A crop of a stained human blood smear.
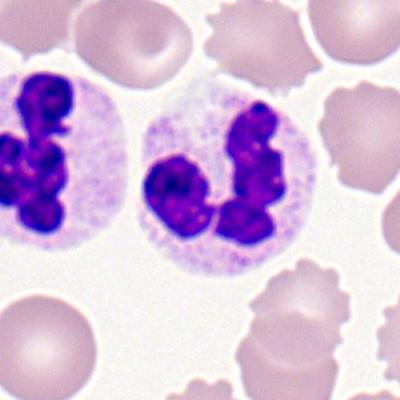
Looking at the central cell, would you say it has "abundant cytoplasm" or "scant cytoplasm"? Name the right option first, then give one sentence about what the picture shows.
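Abundant cytoplasm. The cytoplasm is plentiful and pale pinkish-lilac.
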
